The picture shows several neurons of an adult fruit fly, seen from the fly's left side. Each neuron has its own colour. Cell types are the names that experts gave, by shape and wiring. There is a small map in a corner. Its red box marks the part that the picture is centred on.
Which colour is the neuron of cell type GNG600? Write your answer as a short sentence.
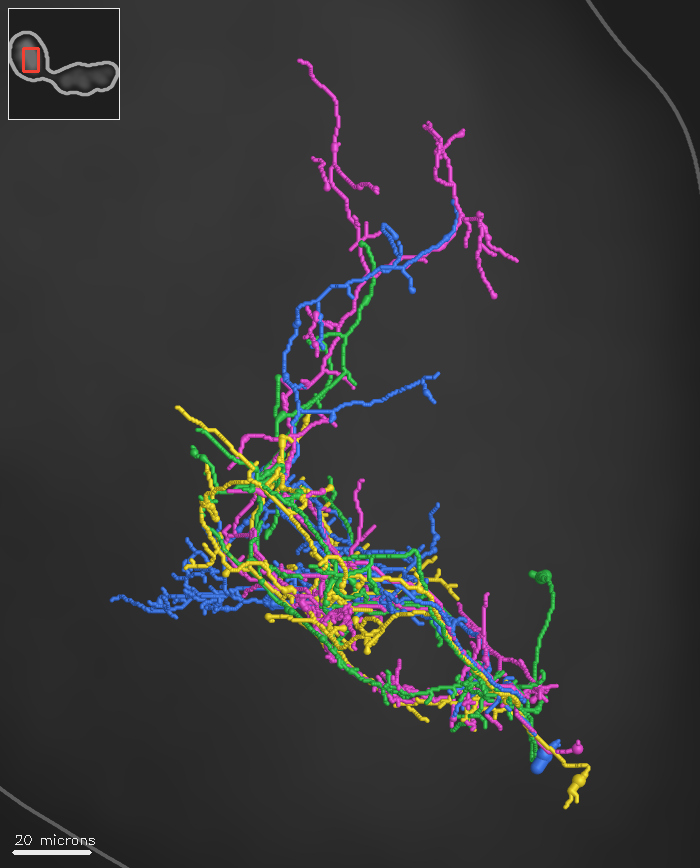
The colour is yellow.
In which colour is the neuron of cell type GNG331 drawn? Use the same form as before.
The colour is magenta.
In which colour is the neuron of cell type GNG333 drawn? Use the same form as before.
The colour is green.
